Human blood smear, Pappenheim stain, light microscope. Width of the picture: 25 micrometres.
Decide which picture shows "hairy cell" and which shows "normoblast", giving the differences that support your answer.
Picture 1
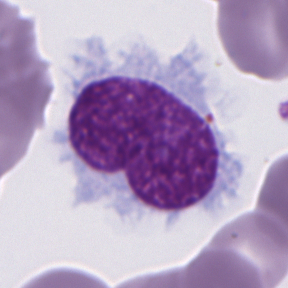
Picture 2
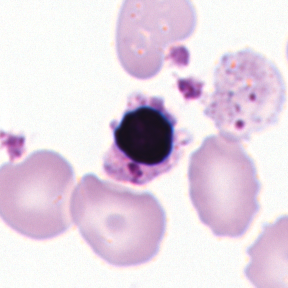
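The hairy cell appears in picture 1, the normoblast in picture 2. Their surfaces differ: fine, hair-like projections fringe the cytoplasm all around the cell in picture 1, whereas the outline in picture 2 is ragged and irregular rather than smoothly round.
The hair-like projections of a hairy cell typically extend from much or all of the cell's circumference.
The cytoplasm is pale blue without granules in picture 1, and a pale pinkish-lilac rim around the nucleus in picture 2.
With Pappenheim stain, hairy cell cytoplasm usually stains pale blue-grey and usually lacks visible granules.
In picture 2 the chromatin is almost black and very dense, showing little inner structure, and no nucleoli can be seen.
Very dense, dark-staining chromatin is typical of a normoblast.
Picture 2 also shows a small dark purple clump in the cytoplasm at the lower left edge of the nucleus.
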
